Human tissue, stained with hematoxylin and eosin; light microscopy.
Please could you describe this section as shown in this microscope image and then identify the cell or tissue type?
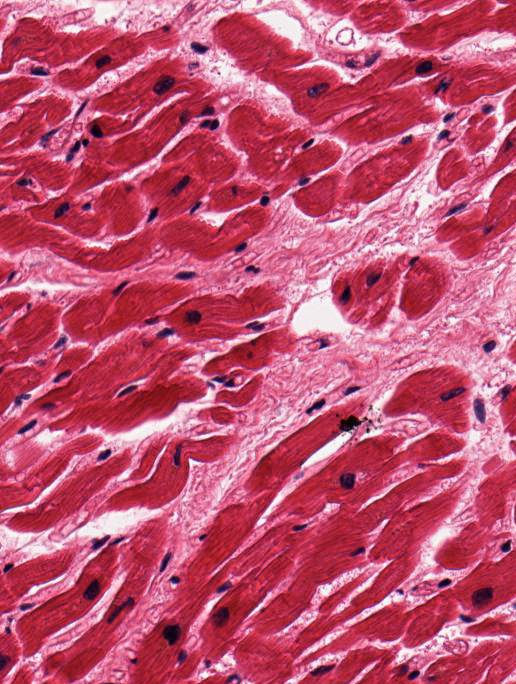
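Closely packed muscle fibres fill most of the field, split by a pale diagonal band of loose connective tissue through the middle. The fibres branch and join their neighbours rather than running as separate parallel cylinders. Right of centre, in that pale band, a small group of fibres is cut across as rounded profiles. It's left ventricle of the heart.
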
